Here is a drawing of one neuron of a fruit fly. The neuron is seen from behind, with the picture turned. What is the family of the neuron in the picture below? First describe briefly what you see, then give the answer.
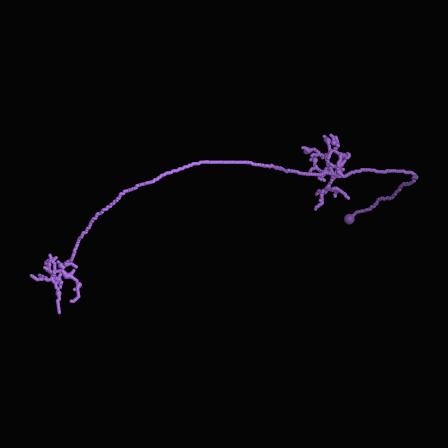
The cell body can be seen on the right of the picture. In this view it is wider than it is tall. It is an optic-lobe intrinsic neuron. Its family is Tm.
